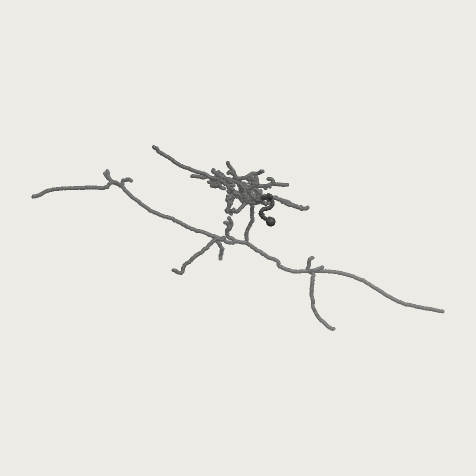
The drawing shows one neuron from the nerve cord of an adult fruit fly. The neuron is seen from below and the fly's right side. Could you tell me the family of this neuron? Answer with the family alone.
hemilineage 07B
